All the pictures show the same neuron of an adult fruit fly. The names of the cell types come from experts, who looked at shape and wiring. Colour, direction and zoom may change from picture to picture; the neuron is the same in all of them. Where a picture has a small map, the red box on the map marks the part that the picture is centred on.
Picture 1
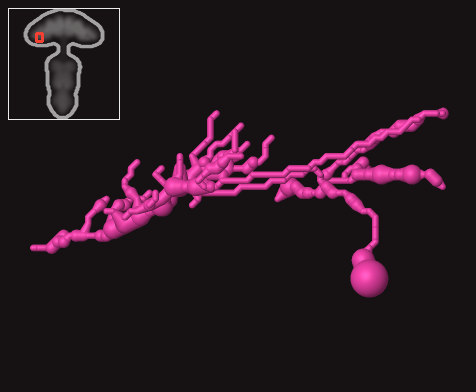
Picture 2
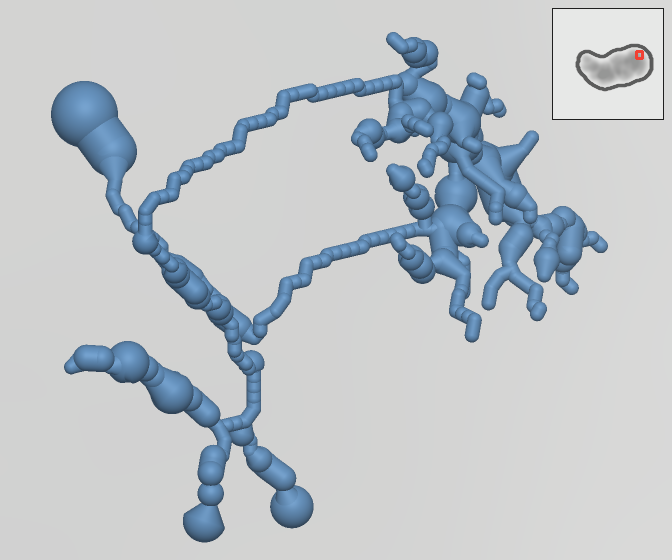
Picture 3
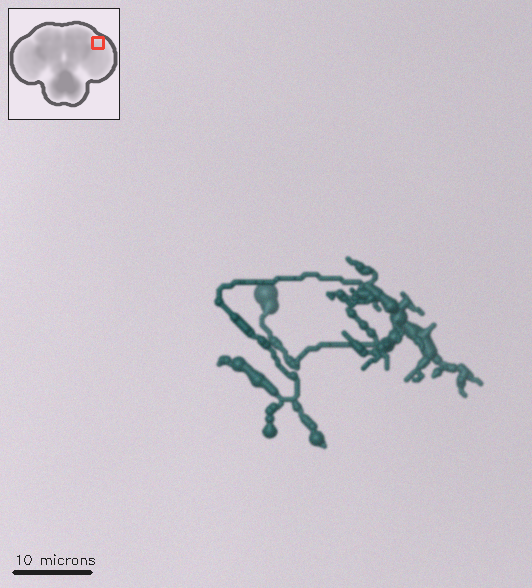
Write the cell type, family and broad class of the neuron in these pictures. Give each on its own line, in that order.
T4b
T
optic-lobe intrinsic neuron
